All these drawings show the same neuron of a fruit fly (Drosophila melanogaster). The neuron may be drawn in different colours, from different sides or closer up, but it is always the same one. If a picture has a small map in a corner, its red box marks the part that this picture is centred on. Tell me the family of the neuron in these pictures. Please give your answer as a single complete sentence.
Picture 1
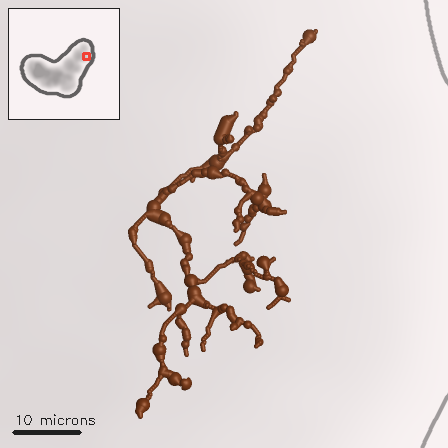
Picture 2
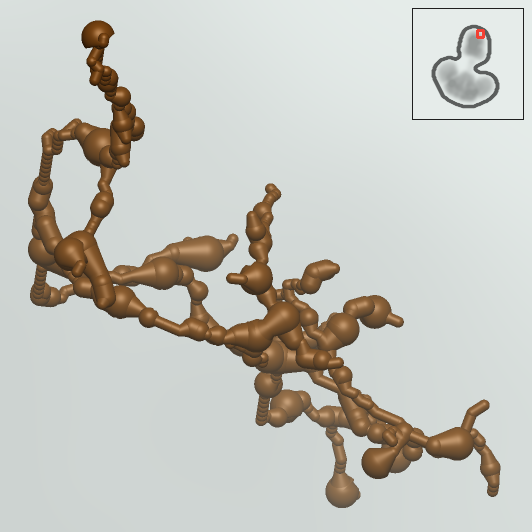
The neuron here is of family class mechanosensory tactile.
